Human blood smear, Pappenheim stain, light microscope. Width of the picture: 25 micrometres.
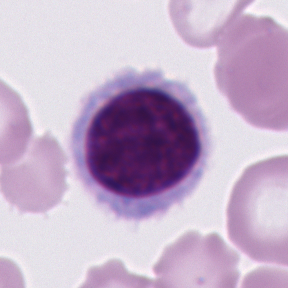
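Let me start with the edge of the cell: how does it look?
Ragged, with many fine short projections all the way round.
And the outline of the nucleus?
Round, with no indentation, notch or lobes; the nucleus is about 10 micrometres across in a cell about 13 micrometres across, and it fills about 60% of the cell's area.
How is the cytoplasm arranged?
As a pale blue rim that surrounds the nucleus on all sides.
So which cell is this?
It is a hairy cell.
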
